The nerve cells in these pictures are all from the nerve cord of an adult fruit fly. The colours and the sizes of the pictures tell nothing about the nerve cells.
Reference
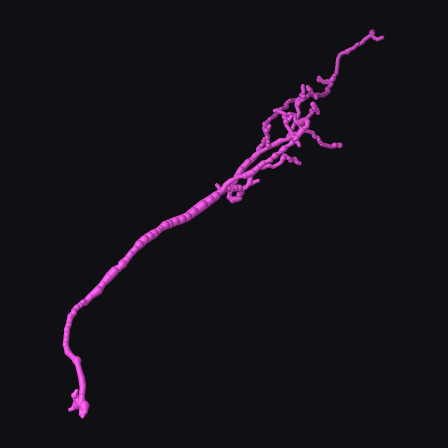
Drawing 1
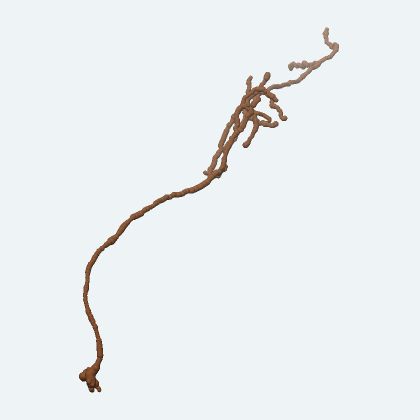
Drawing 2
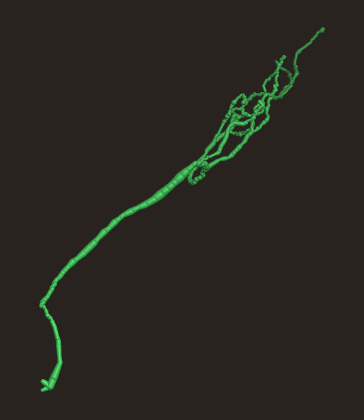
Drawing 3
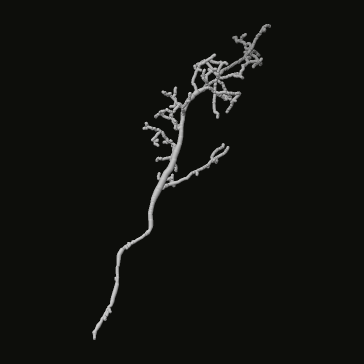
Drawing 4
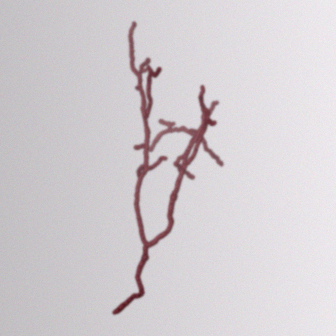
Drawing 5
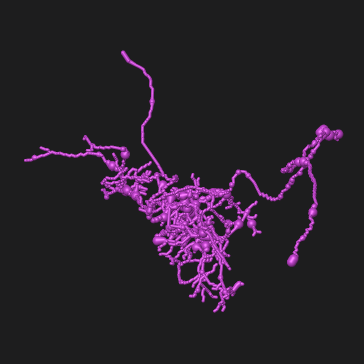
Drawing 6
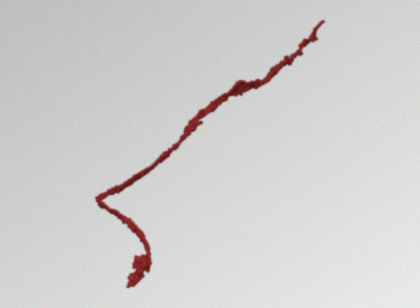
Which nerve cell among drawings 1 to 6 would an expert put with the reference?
Drawing 2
